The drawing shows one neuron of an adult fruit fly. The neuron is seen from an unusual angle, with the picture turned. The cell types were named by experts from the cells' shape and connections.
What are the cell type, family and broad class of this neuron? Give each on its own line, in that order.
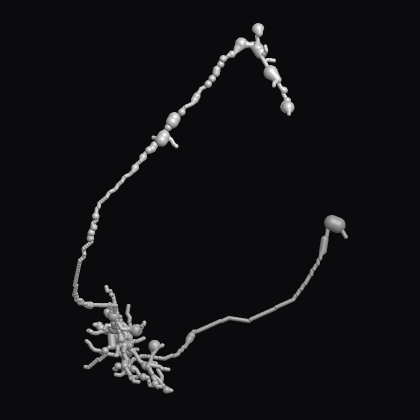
Tm12
Tm
optic-lobe intrinsic neuron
